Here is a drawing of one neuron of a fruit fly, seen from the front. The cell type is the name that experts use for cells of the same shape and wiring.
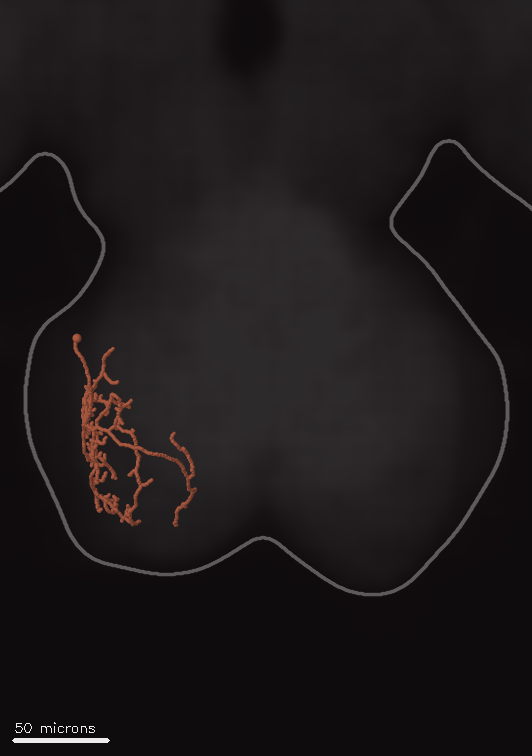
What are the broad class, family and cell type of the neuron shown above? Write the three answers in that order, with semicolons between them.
nerve-cord intrinsic neuron; hemilineage 09A; IN09A066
